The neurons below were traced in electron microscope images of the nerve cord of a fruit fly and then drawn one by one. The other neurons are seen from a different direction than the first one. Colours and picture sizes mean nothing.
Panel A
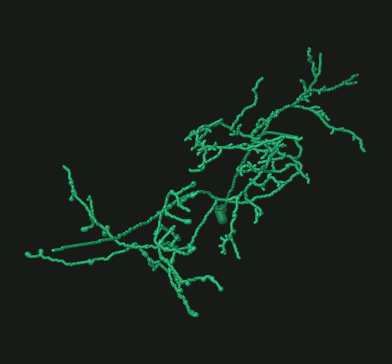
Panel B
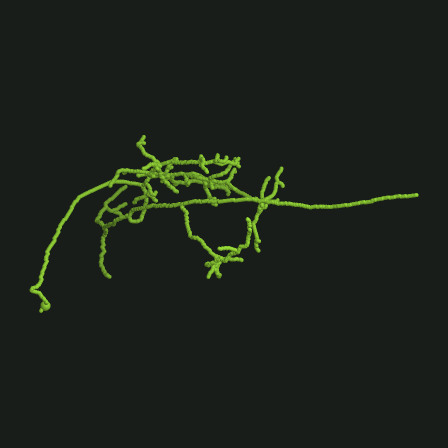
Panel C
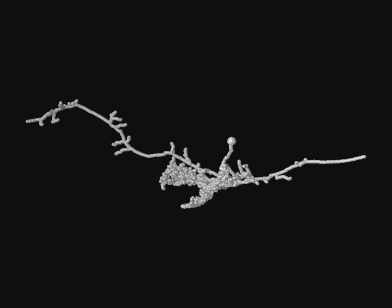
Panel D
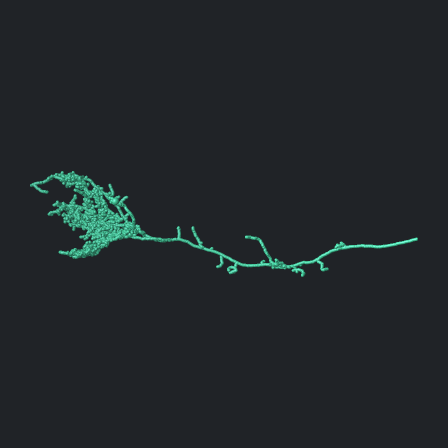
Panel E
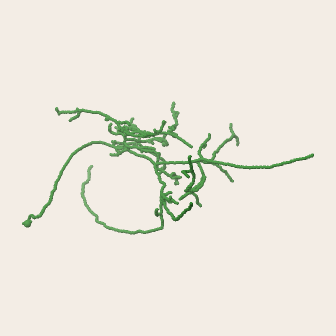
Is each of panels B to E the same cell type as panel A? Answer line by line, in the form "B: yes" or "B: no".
B: yes
C: no
D: no
E: yes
